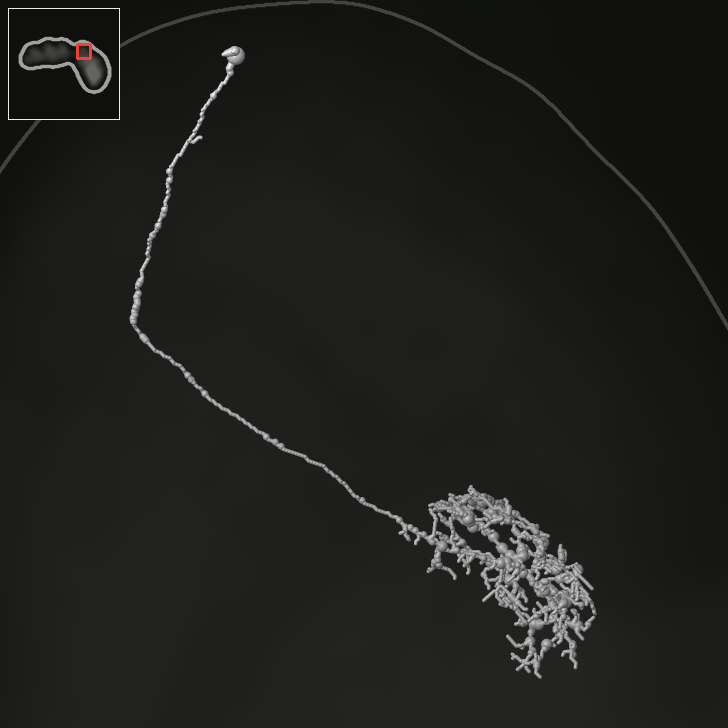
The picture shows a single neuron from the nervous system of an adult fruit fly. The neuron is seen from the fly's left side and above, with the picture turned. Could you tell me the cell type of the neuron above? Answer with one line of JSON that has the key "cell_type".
{"cell_type": "Tm24"}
